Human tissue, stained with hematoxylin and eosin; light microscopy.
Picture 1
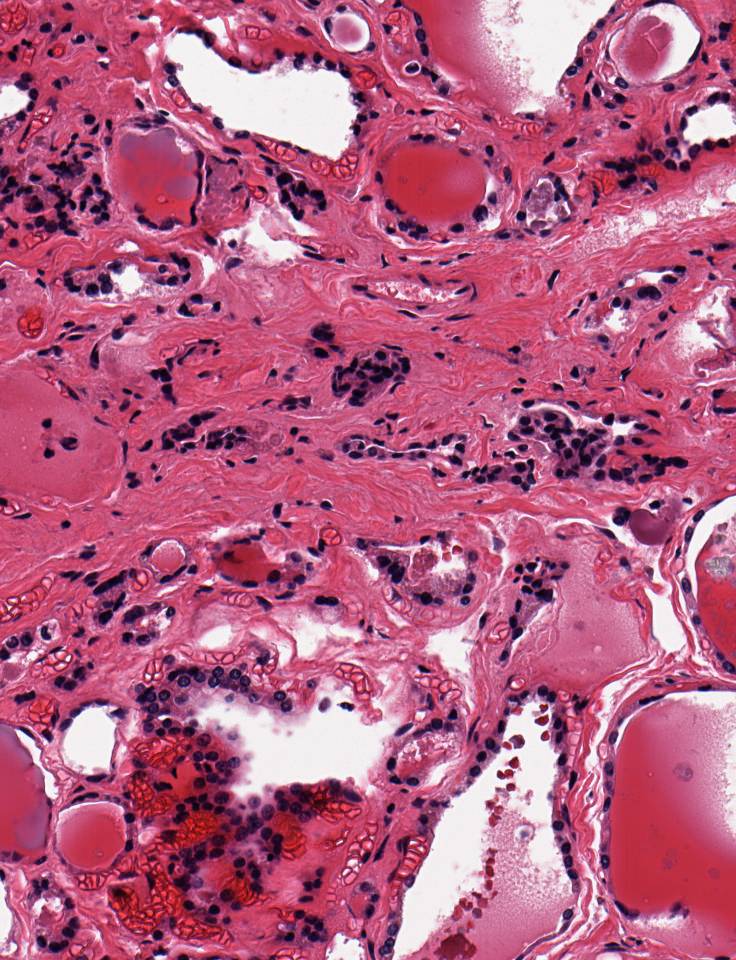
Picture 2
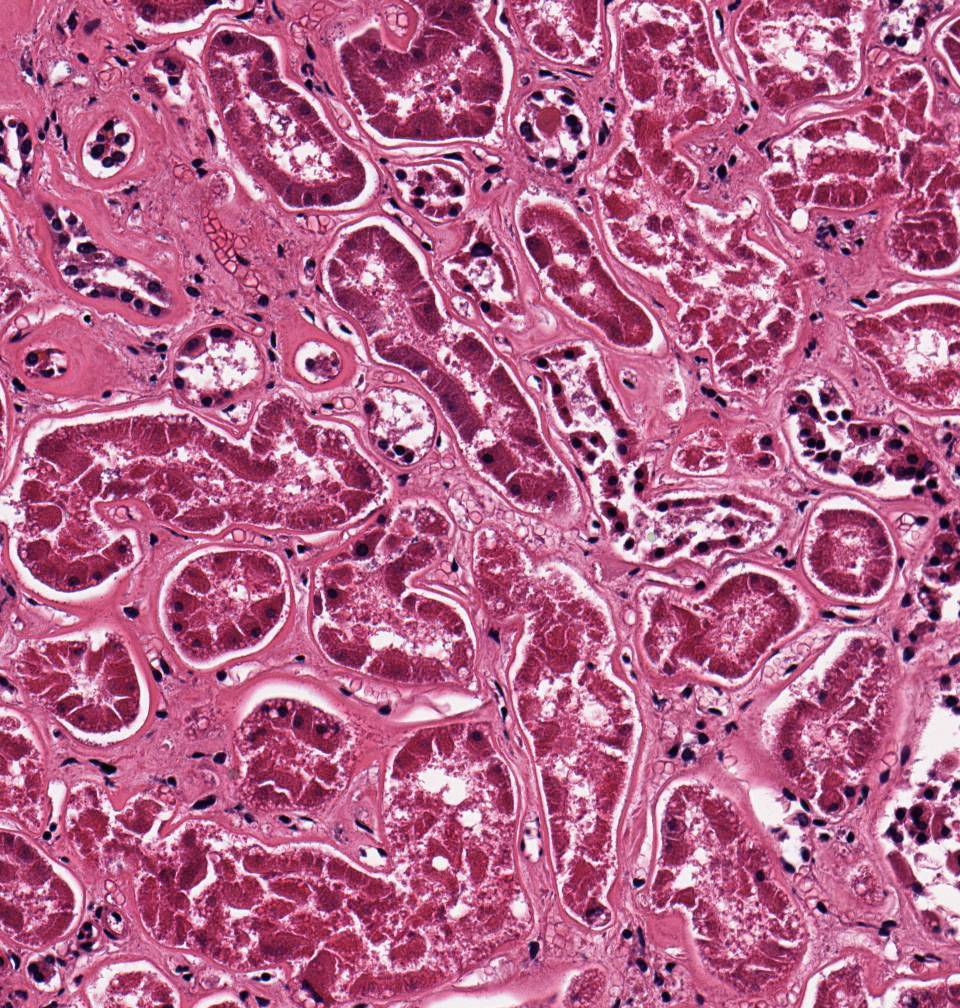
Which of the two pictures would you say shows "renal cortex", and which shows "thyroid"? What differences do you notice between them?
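So the thyroid is picture 1, and the renal cortex is picture 2. Picture 1 shows round to oval follicles of homogeneous pink colloid, mostly along the edges and largest toward the right, lined by one layer of flattened to low cuboidal cells. Hmm, several upper spaces are empty and white instead. Picture 2 is packed wall to wall with tubules of varied size and shape, cut in different planes, most lined by cells with abundant deeply eosinophilic, granular cytoplasm. The smaller round ones have paler cytoplasm and more crowded dark nuclei.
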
